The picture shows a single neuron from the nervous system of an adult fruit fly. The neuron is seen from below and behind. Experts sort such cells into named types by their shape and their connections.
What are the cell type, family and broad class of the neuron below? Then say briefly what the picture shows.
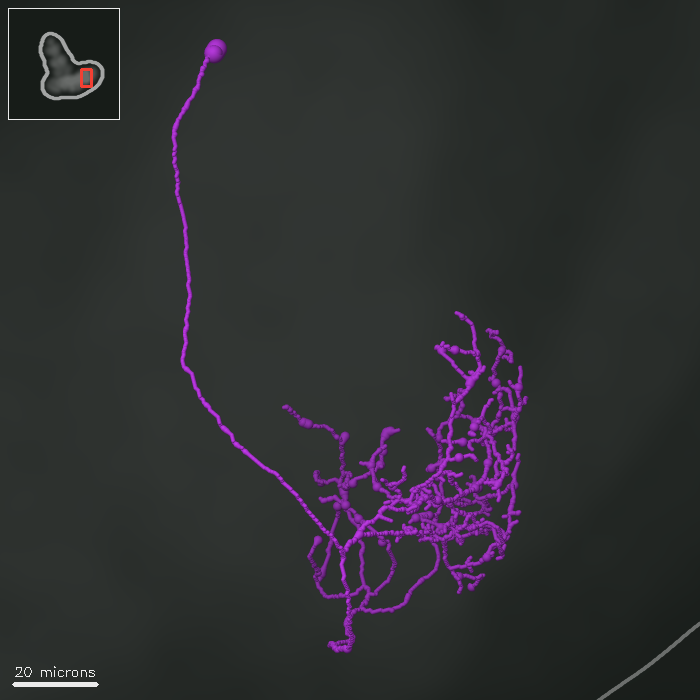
It is of cell type AVLP559. Its family is hemilineage VLPp1. Its broad class is central-brain intrinsic neuron. From top to bottom in the picture it spans about 150 microns. The picture shows dozens of branch ends.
